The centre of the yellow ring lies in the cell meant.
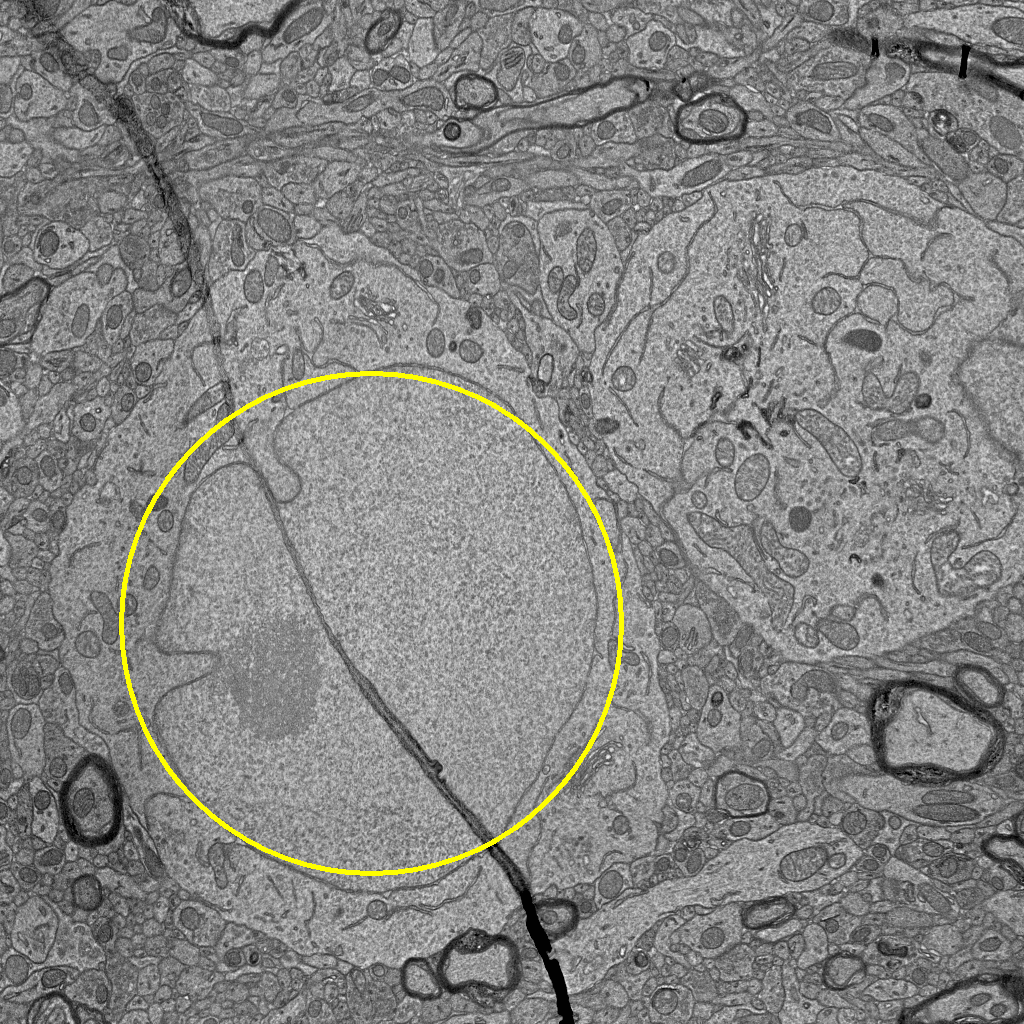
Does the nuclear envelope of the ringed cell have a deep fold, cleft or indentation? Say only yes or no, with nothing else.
Yes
